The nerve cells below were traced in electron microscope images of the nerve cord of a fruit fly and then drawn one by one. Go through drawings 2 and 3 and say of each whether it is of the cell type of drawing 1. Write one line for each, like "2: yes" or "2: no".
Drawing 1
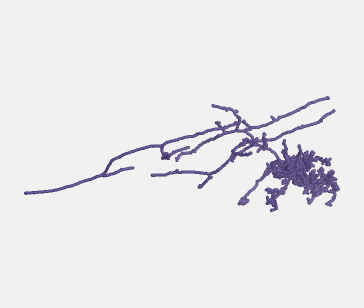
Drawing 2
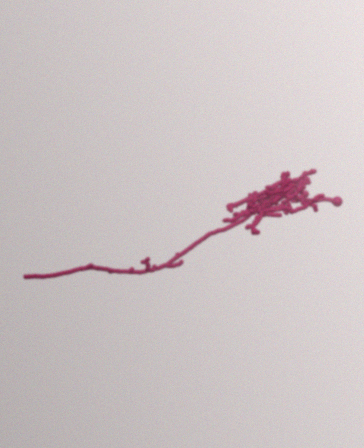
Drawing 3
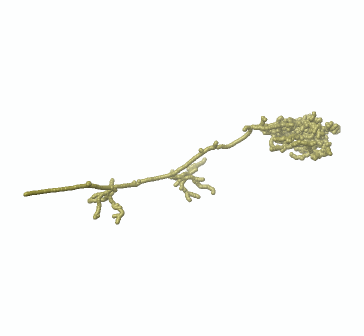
2: no
3: no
